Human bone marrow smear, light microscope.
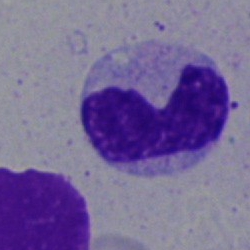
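Band neutrophil, stained bone marrow smear. Kidney-shaped nucleus with a deep notch on its upper side; chromatin dense and dark purple with small paler spots. The nucleus lies low in the cell, leaving more cytoplasm above, with faint, fine granules.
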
